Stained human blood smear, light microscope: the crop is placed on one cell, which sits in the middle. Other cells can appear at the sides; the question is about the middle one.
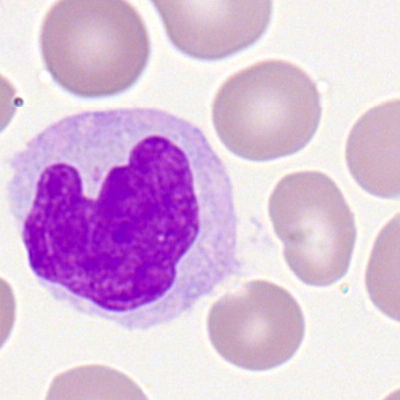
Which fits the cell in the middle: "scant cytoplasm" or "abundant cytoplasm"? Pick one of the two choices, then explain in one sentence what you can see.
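Abundant cytoplasm. The cytoplasm is abundant and pale greyish lilac.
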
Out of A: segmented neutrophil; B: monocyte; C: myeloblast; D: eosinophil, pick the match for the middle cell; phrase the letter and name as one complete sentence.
Option B is correct here, and the cell in the middle is a monocyte.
